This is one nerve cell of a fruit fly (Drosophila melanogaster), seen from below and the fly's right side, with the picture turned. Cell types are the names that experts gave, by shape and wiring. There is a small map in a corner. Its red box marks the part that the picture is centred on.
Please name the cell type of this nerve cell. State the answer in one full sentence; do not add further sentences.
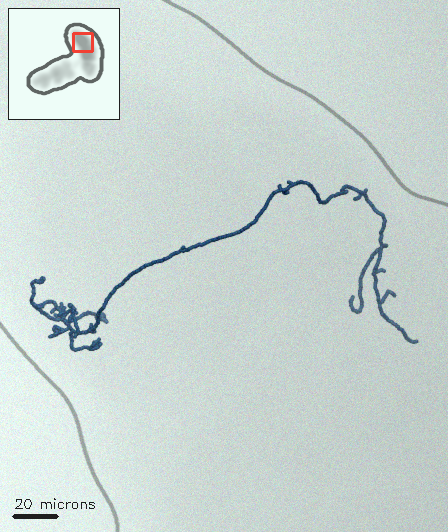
The cell type carried by this nerve cell is KCg-m.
